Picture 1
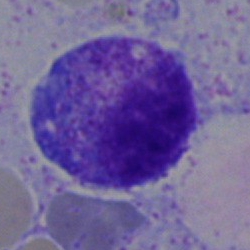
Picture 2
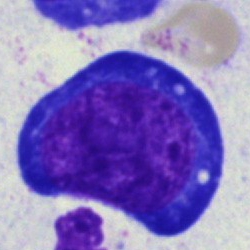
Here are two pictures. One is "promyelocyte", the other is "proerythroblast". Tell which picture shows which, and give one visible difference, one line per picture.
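Picture 1: promyelocyte. The granules obscure the nucleus so its border cannot be traced.
Picture 2: proerythroblast. No granules are visible in the cytoplasm.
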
